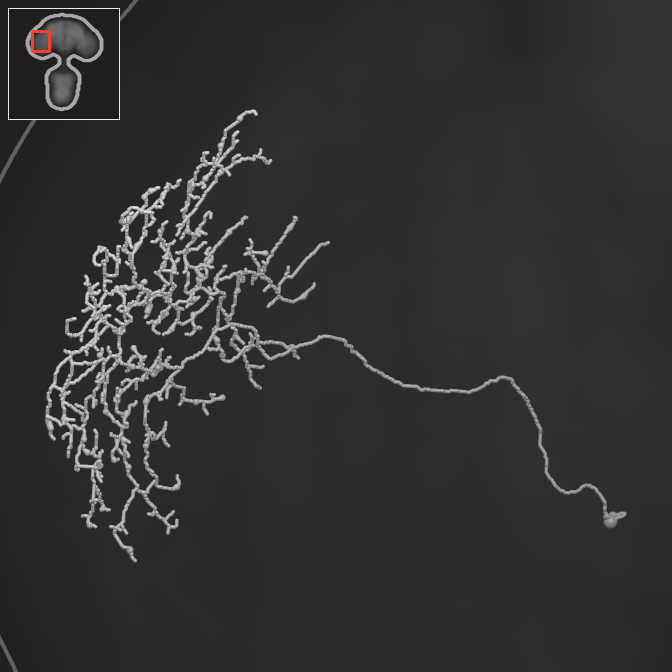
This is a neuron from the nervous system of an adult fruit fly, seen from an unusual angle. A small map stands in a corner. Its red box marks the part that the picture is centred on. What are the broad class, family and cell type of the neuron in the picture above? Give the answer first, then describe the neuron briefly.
This is an optic-lobe intrinsic neuron. The family is Cm. Its cell type is Cm11b. The cell body is at the lower right of the picture. The picture shows more than a hundred branch ends.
